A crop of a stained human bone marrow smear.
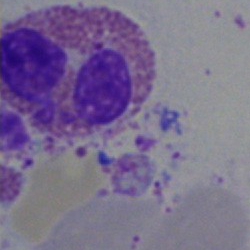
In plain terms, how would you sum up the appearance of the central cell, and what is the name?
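Stained deep purple, the chromatin looks fairly dense. Coarse reddish-pink granules pack the abundant cytoplasm around the nuclear lobes, which is widest above them. Between the two lobes lies a paler, less granular area. The name of this cell is eosinophil.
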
